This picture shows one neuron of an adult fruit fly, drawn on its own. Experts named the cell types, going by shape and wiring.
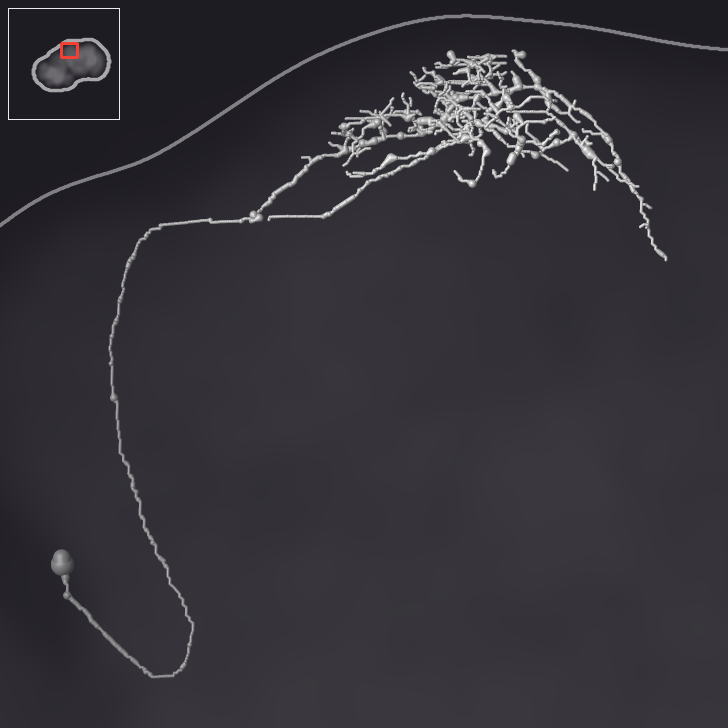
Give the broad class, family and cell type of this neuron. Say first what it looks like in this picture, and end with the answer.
The cell body is at the lower left of the picture. The picture shows dozens of branch ends. This is a central-brain intrinsic neuron. Its family is hemilineage SLPav2. Its cell type is CB1685.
